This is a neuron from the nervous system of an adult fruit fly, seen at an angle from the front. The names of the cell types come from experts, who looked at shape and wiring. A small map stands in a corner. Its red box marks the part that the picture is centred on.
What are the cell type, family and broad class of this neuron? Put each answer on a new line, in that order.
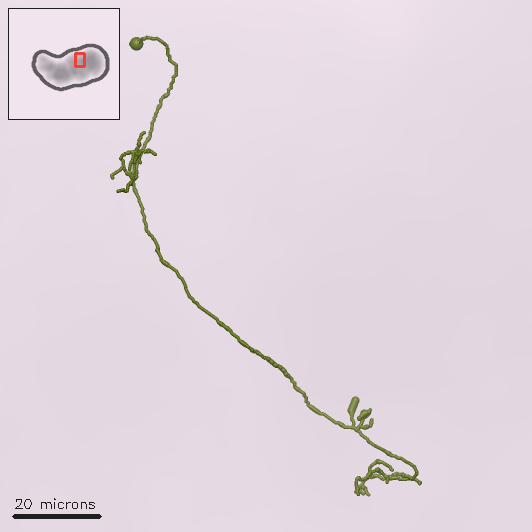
PFNp_a
class CX
central-brain intrinsic neuron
